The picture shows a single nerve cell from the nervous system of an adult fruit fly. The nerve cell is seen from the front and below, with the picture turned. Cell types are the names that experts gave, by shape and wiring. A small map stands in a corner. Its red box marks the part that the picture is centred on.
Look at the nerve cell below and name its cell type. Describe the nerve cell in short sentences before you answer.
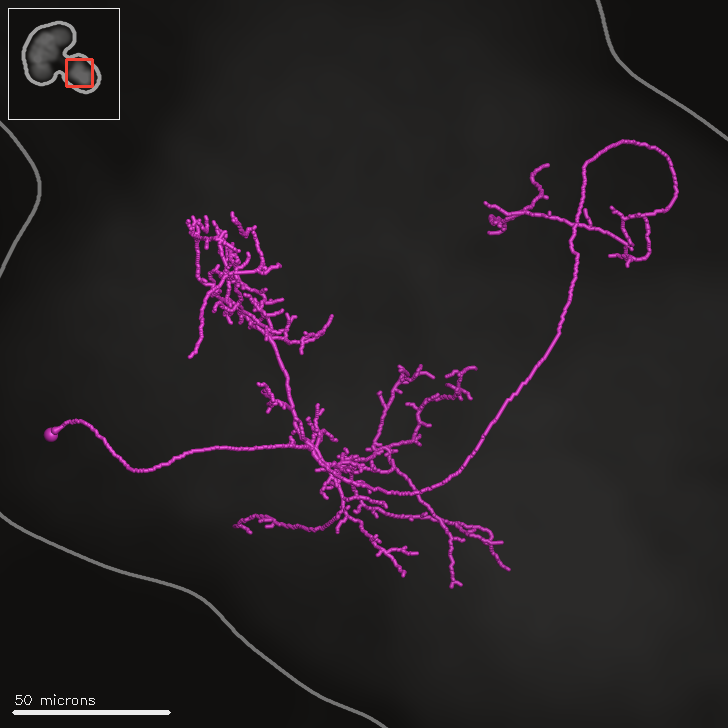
Its cell body lies on the left of the picture. By the scale bar it is about 200 microns wide in this view. Dozens of branch ends can be seen. This is a nerve-cord intrinsic neuron. The cell type is IN01A053.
